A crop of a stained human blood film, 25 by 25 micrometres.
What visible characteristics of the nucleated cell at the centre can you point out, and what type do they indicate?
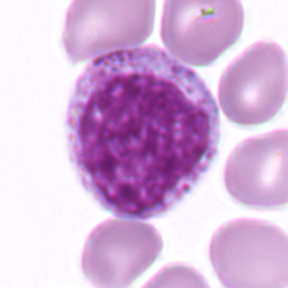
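First, the chromatin: it is coarse, gathered into dark patches with paler gaps between them. The nucleus measures about 12 micrometres across. Around it, the cytoplasm makes only a narrow rim, pale greyish-lilac in colour. Small purple granules are dotted through that rim. This is a myelocyte.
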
